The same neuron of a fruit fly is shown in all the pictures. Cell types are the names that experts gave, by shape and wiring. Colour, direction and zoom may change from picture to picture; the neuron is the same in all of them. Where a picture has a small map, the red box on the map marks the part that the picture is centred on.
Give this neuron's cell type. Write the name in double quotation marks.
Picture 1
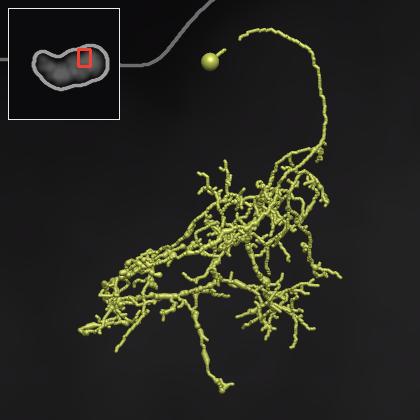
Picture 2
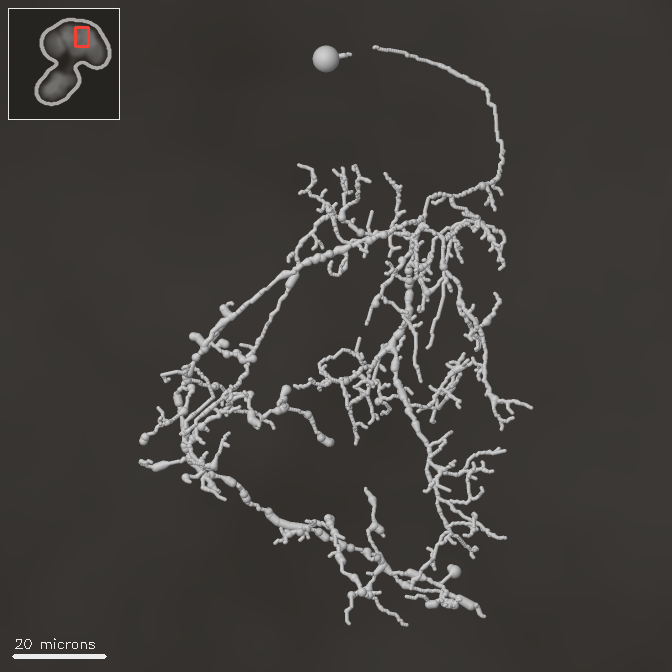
"CL180"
